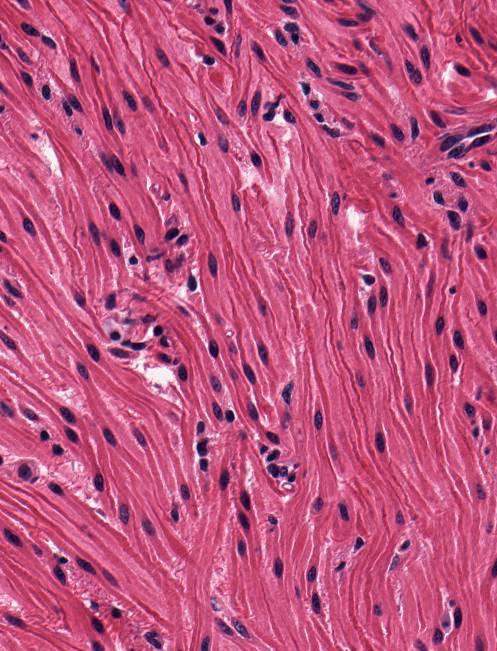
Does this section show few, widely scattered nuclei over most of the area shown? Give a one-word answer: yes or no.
No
